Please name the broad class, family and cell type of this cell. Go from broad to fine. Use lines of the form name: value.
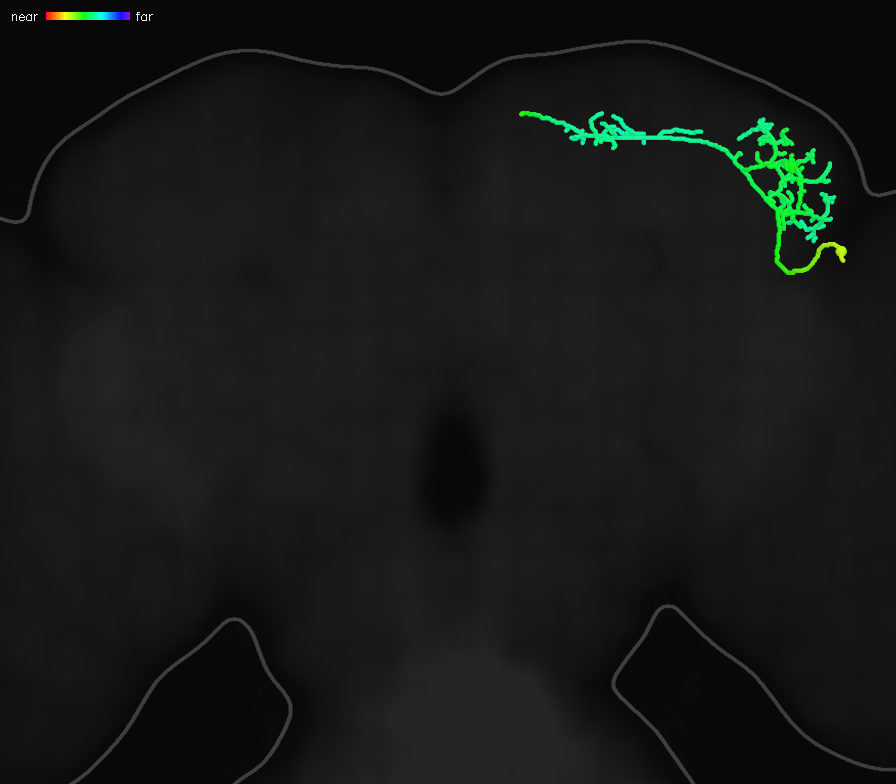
broad class: central-brain intrinsic neuron
family: hemilineage SLPal5
cell type: CB1359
